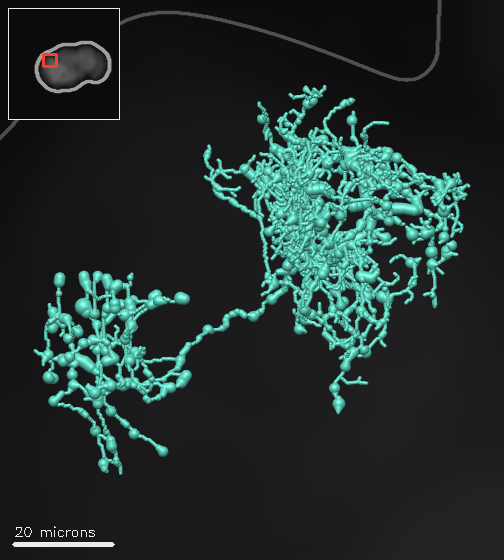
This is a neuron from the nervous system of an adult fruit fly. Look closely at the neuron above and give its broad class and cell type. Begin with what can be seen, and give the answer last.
By the scale bar it is about 90 microns wide in this view. As drawn here it is about as wide as it is tall. This is a nerve-cord intrinsic neuron. Its cell type is INXXX258.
